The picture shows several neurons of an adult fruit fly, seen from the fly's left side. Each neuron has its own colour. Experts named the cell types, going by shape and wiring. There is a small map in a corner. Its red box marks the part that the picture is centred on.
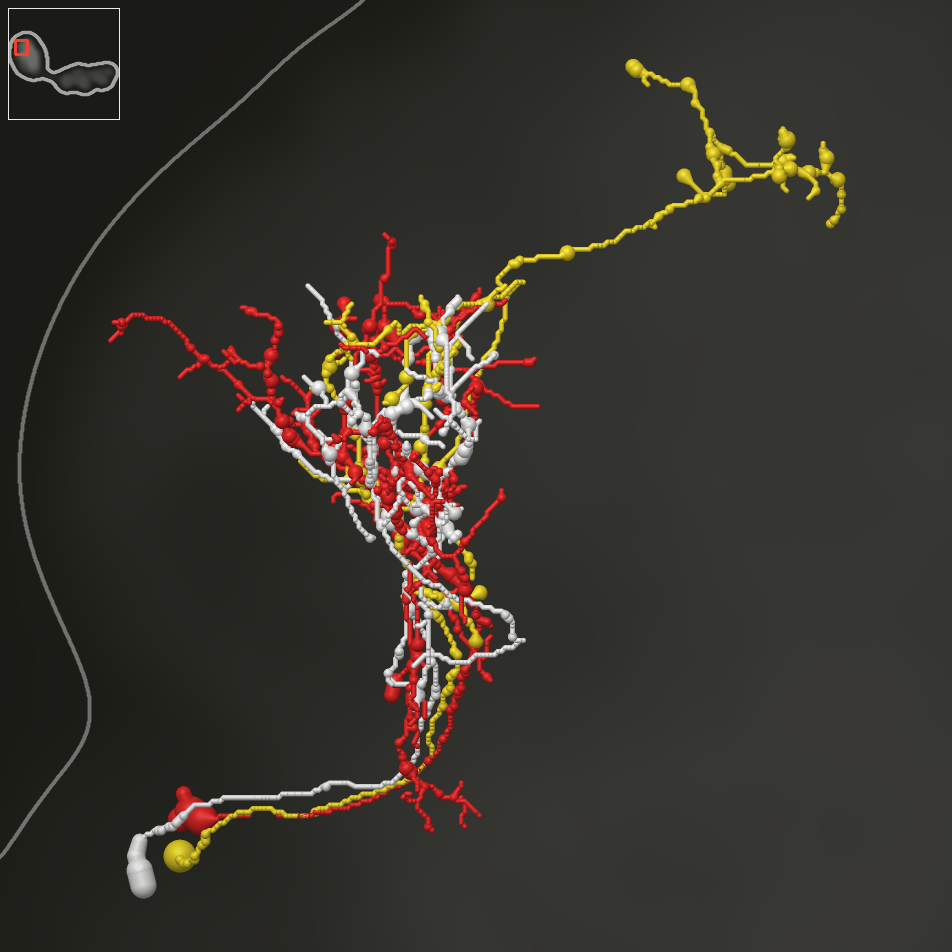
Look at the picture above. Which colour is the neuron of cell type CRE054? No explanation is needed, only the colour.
white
